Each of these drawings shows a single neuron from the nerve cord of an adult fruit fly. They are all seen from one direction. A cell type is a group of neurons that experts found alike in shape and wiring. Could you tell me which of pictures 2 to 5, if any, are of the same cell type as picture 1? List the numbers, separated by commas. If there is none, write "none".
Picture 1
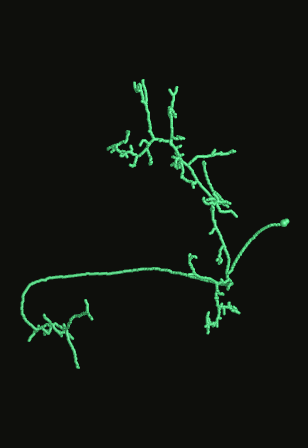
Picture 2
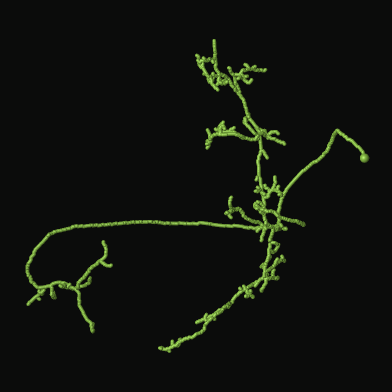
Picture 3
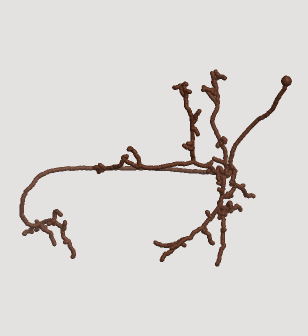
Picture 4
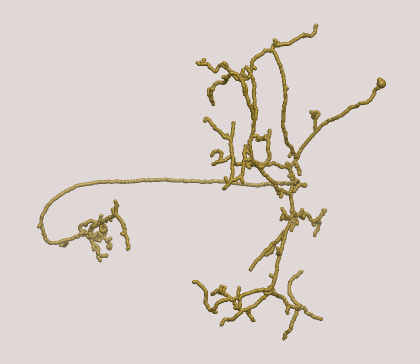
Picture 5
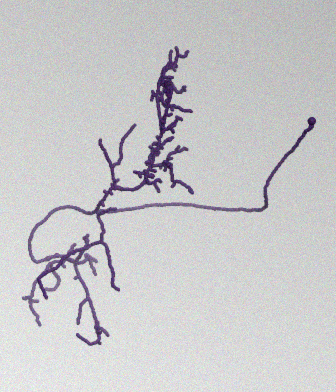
2, 3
